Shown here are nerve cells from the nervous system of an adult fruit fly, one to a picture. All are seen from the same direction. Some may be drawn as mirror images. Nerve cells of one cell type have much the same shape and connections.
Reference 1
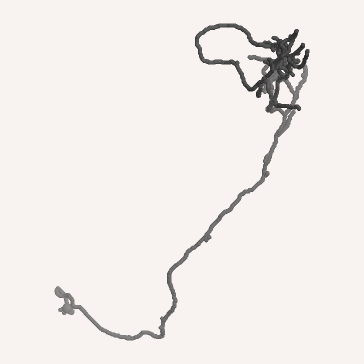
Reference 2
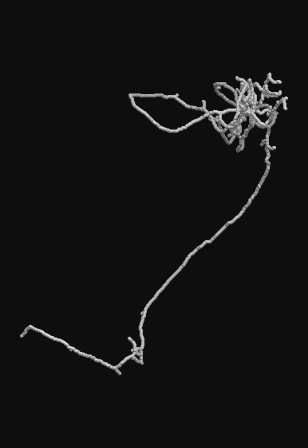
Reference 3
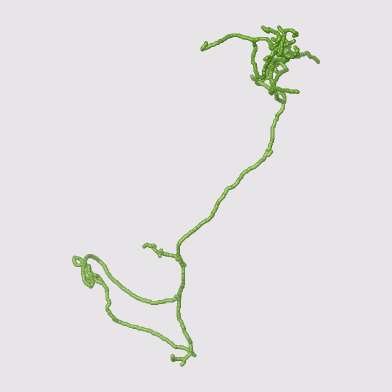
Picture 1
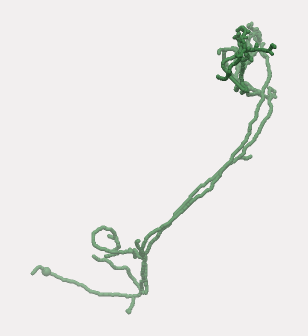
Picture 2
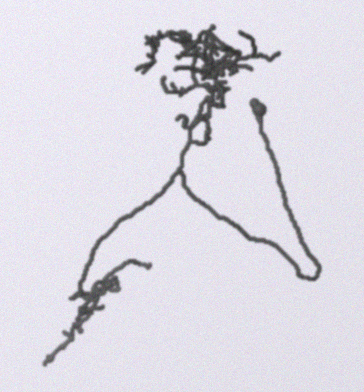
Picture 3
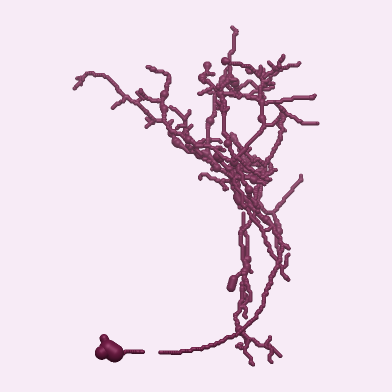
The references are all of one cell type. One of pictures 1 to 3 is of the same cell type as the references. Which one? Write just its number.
1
